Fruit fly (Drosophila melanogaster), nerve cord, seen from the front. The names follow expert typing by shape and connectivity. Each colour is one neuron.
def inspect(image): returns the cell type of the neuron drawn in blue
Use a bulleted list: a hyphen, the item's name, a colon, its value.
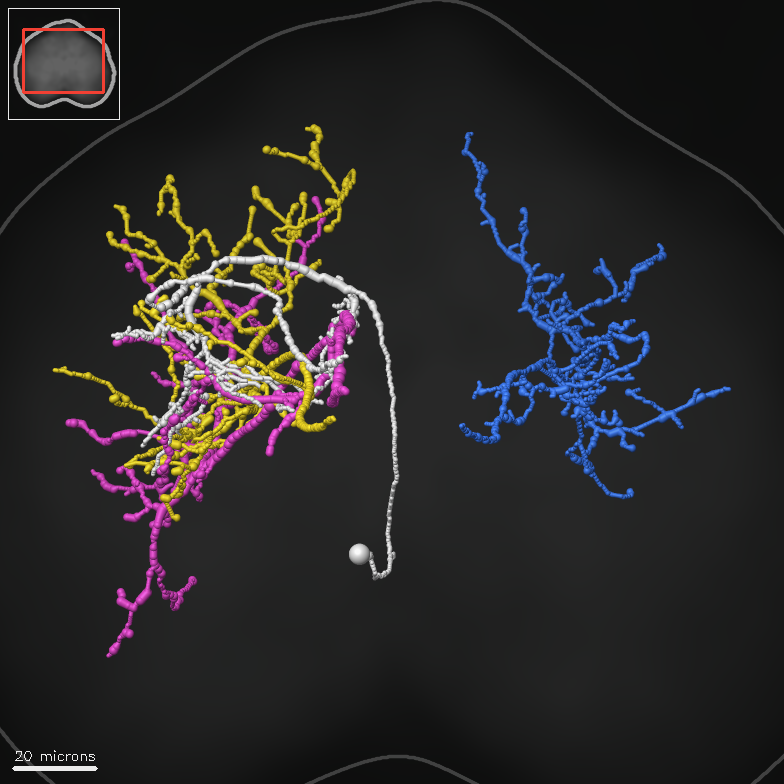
- cell type: DNa11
